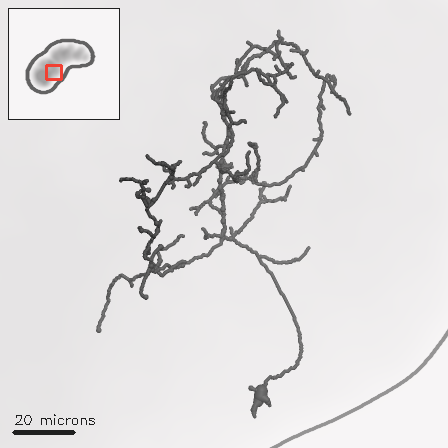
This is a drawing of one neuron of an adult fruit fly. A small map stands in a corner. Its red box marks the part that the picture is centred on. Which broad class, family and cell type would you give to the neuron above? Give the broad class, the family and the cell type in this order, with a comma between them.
central-brain intrinsic neuron, hemilineage SMPp&v1_posterior, CL190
